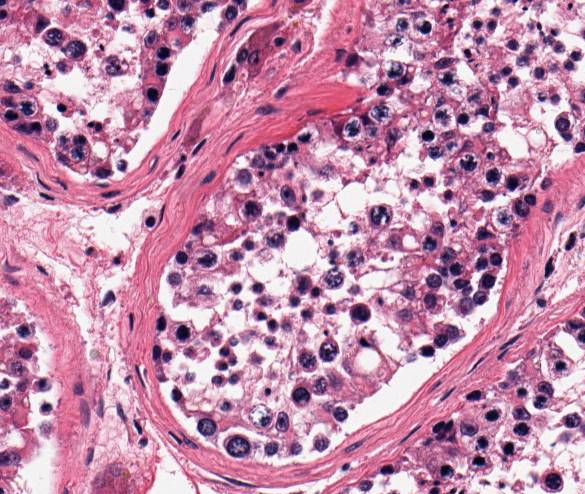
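Testis. Each tubule is bounded by a thick, wavy, layered pink fibrous band whose flattened, elongated dark nuclei lie parallel to its outline. Loosely packed rounded cells fill the central tubule, leaving no open lumen; many cells within the tubules have pale, clear or vacuolated cytoplasm, with empty-looking spaces between.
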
